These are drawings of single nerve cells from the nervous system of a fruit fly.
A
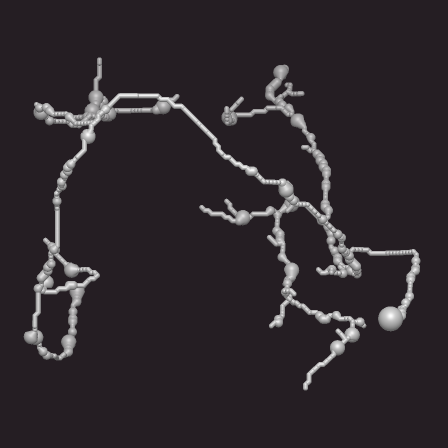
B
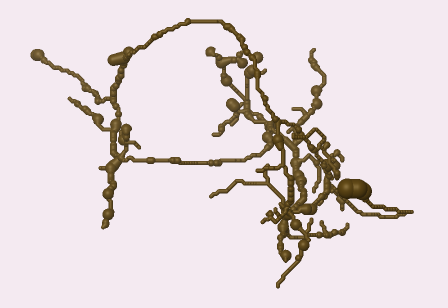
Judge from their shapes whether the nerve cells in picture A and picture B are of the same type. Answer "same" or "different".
same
